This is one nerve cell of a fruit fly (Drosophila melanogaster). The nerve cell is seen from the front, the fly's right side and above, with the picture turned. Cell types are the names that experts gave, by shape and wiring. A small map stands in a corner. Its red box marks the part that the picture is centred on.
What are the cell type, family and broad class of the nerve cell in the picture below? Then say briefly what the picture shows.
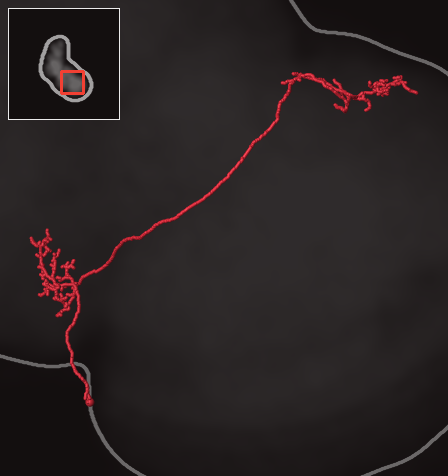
The cell type is PRW032. Its family is hemilineage FLAa2. Its broad class is central-brain intrinsic neuron. The cell body is at the lower left of the picture. In this view it is about as wide as it is tall.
